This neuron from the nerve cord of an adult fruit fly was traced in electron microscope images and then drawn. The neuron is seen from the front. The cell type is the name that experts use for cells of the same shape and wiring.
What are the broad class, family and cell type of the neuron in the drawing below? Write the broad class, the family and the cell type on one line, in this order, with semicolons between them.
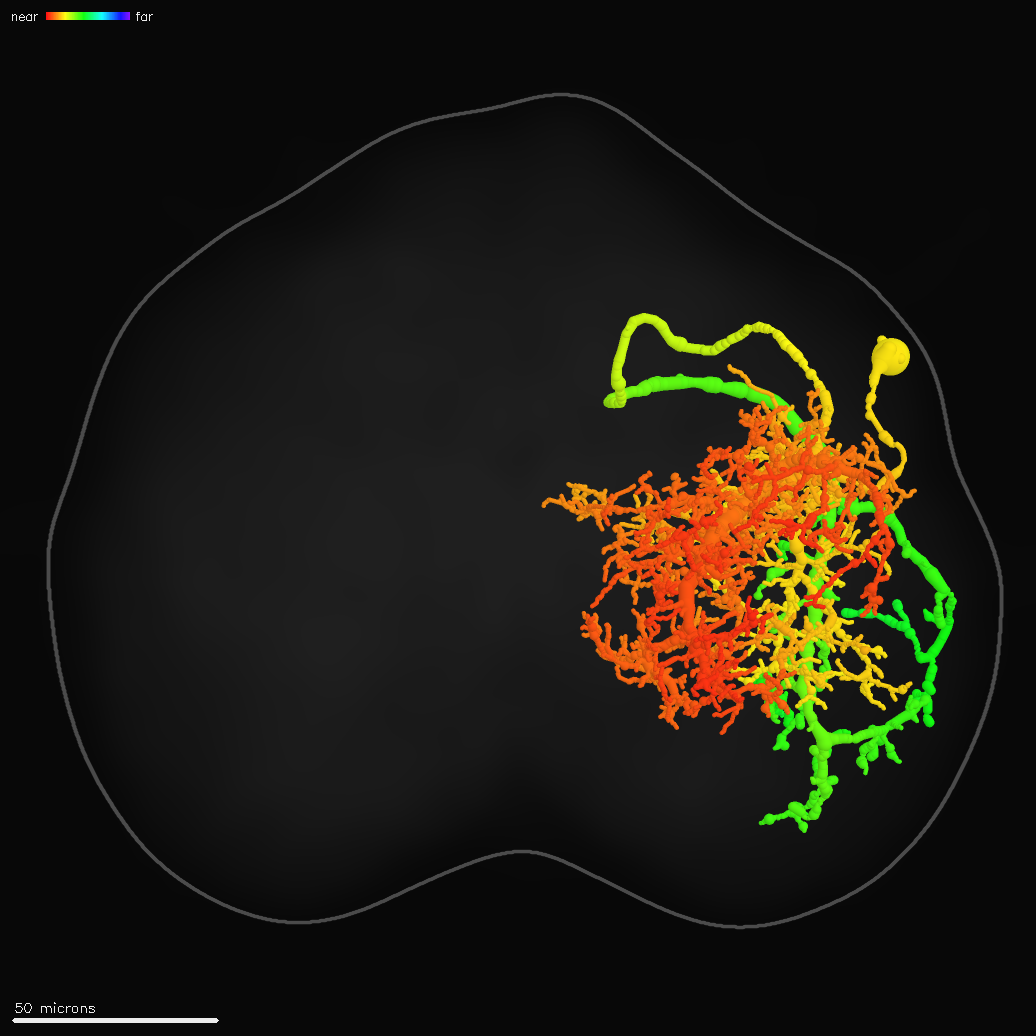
nerve-cord intrinsic neuron; hemilineage 19A; IN19A006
